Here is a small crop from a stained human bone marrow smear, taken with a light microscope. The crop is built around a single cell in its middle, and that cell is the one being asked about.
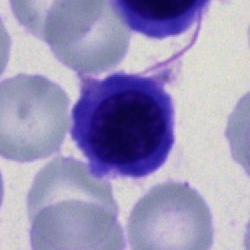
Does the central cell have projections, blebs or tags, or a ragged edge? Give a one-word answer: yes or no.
Yes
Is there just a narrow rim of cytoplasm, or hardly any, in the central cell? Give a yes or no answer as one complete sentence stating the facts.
Yes, the cell has scant cytoplasm, no more than a thin rim.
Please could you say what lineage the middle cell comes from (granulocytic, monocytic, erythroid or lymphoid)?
erythroid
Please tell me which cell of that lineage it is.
erythroblast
